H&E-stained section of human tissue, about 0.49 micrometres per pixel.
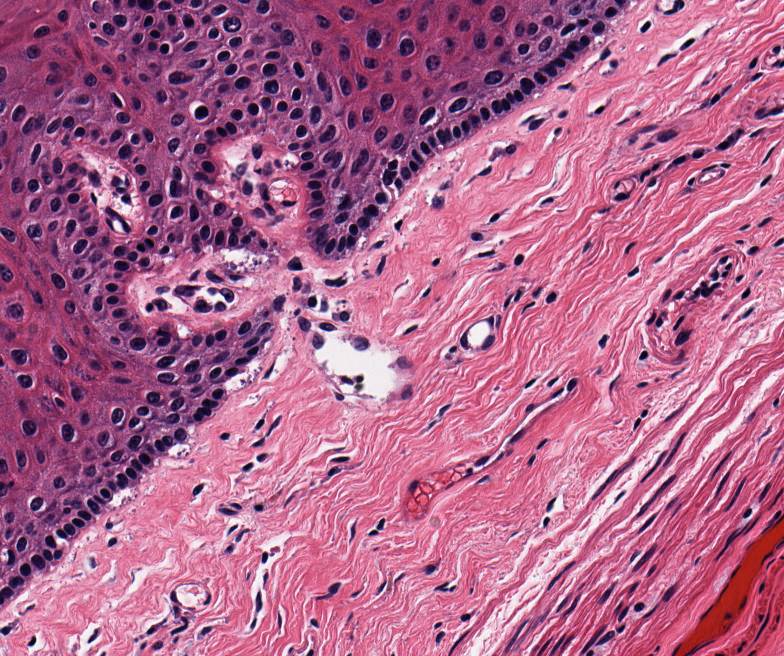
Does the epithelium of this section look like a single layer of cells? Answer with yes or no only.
No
